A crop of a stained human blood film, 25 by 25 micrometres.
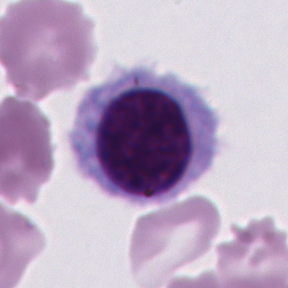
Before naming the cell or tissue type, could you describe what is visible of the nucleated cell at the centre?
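Nucleated cell at centre: outline roughly round, about 13 micrometres across. Nucleus round in outline, no notch or fold, about 9 micrometres across, filling about 50% of the cell's area. Chromatin dark purple throughout. Cytoplasmic rim narrowest below the nucleus. Hairy cell.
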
